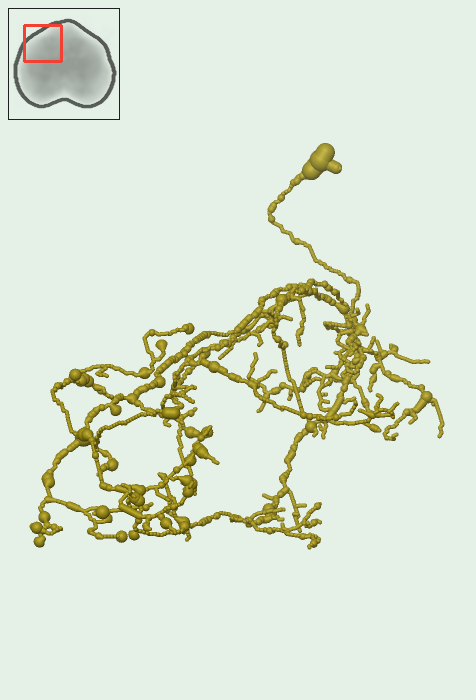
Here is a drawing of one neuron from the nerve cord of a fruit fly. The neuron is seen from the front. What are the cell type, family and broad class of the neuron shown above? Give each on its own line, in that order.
IN03B083
hemilineage 03B
nerve-cord intrinsic neuron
